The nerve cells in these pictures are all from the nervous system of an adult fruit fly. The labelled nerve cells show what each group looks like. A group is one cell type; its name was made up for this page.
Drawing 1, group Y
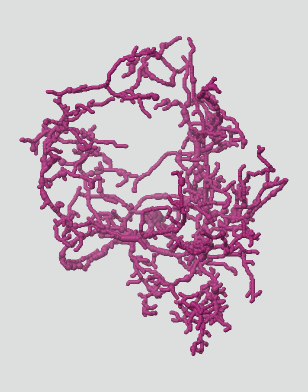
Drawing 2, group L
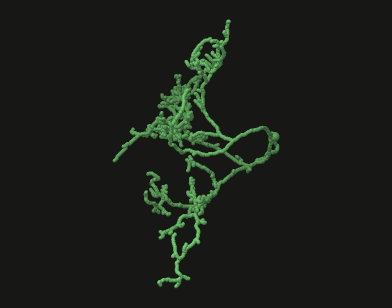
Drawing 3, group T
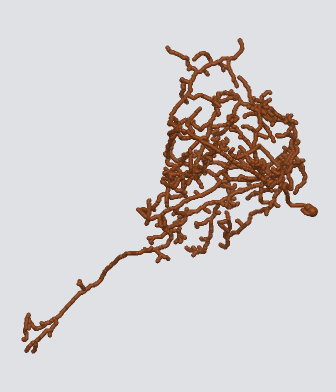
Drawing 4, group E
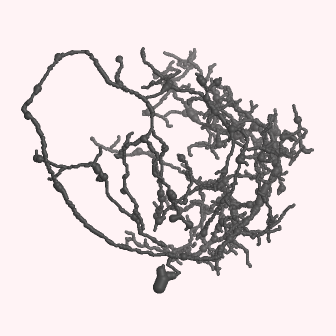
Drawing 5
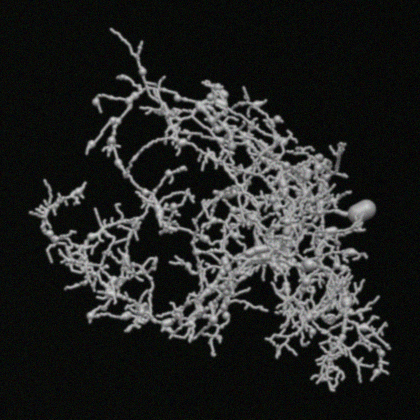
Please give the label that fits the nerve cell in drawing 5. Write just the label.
group Y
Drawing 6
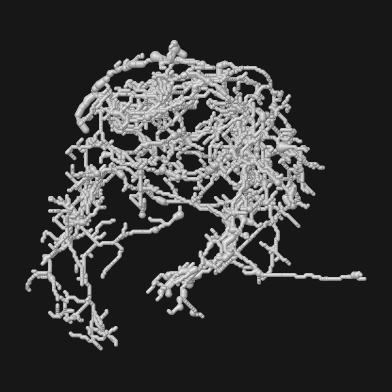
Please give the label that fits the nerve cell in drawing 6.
group Y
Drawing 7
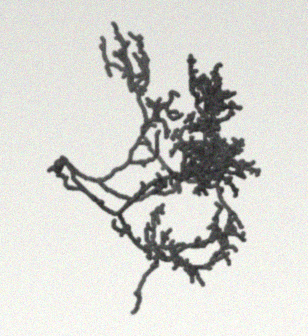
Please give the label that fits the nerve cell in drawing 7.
group L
